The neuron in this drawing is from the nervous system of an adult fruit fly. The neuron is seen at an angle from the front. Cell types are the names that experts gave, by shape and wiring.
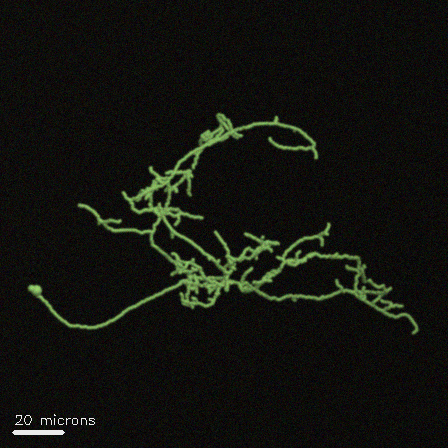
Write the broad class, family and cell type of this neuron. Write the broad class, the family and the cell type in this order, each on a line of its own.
central-brain intrinsic neuron
hemilineage LALa1_anterior
LAL049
